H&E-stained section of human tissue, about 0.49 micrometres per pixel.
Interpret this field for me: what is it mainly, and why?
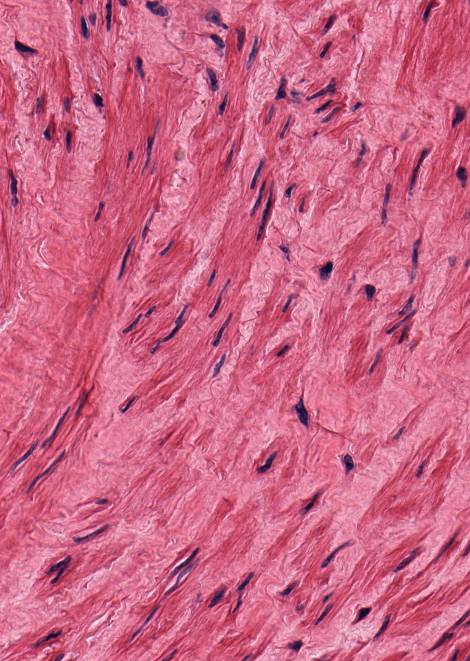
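That's the tunica media of an artery. Cytoplasm is deep pink with a fine, wavy fibrillar texture; most nuclei are elongated, dark purple and parallel to the bundles' long axis.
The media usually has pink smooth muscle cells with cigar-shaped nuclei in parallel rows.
They're moderately spaced, with plenty of pink material between them, not crowded or overlapping.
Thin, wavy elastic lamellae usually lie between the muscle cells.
Paler pink, slightly wavy strands separate the deeper pink bundles.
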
